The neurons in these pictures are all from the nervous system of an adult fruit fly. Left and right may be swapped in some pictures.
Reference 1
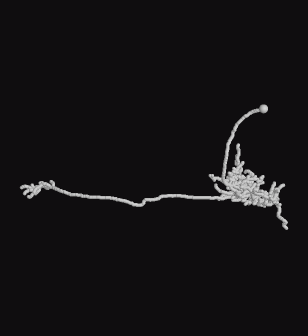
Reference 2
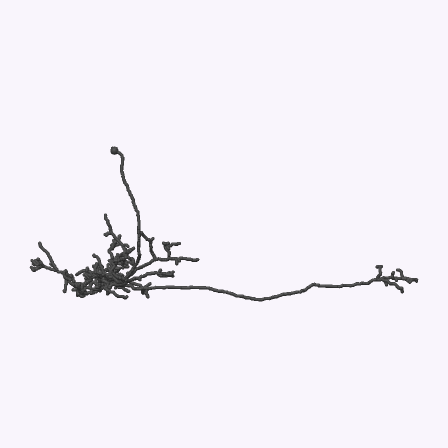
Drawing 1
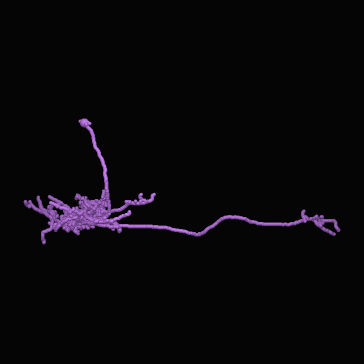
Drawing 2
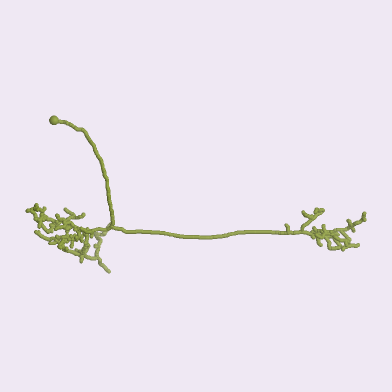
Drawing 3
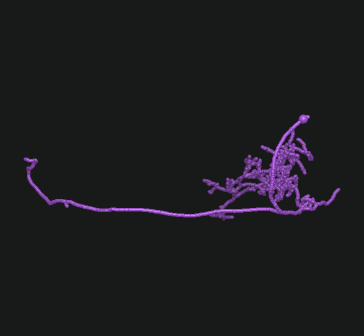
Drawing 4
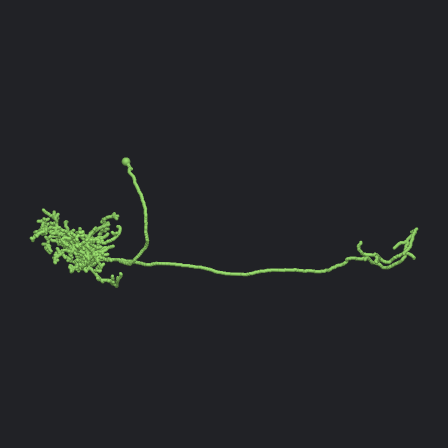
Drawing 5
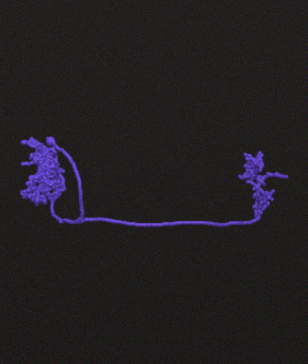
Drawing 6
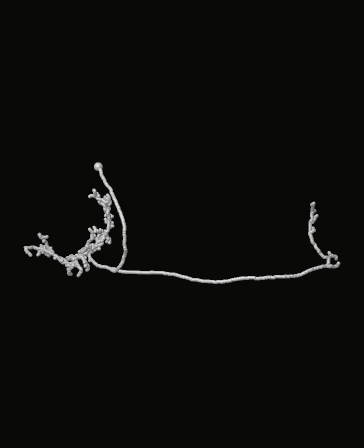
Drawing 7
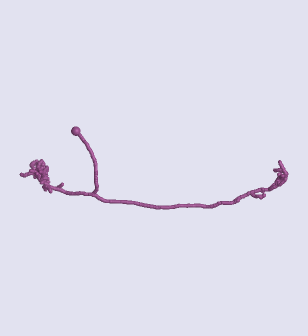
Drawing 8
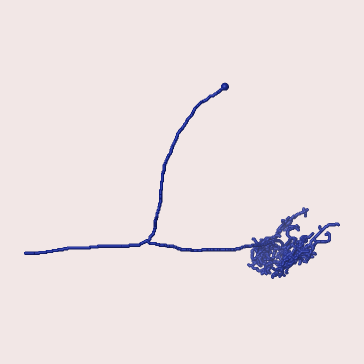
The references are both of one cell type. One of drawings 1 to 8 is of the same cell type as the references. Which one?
1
